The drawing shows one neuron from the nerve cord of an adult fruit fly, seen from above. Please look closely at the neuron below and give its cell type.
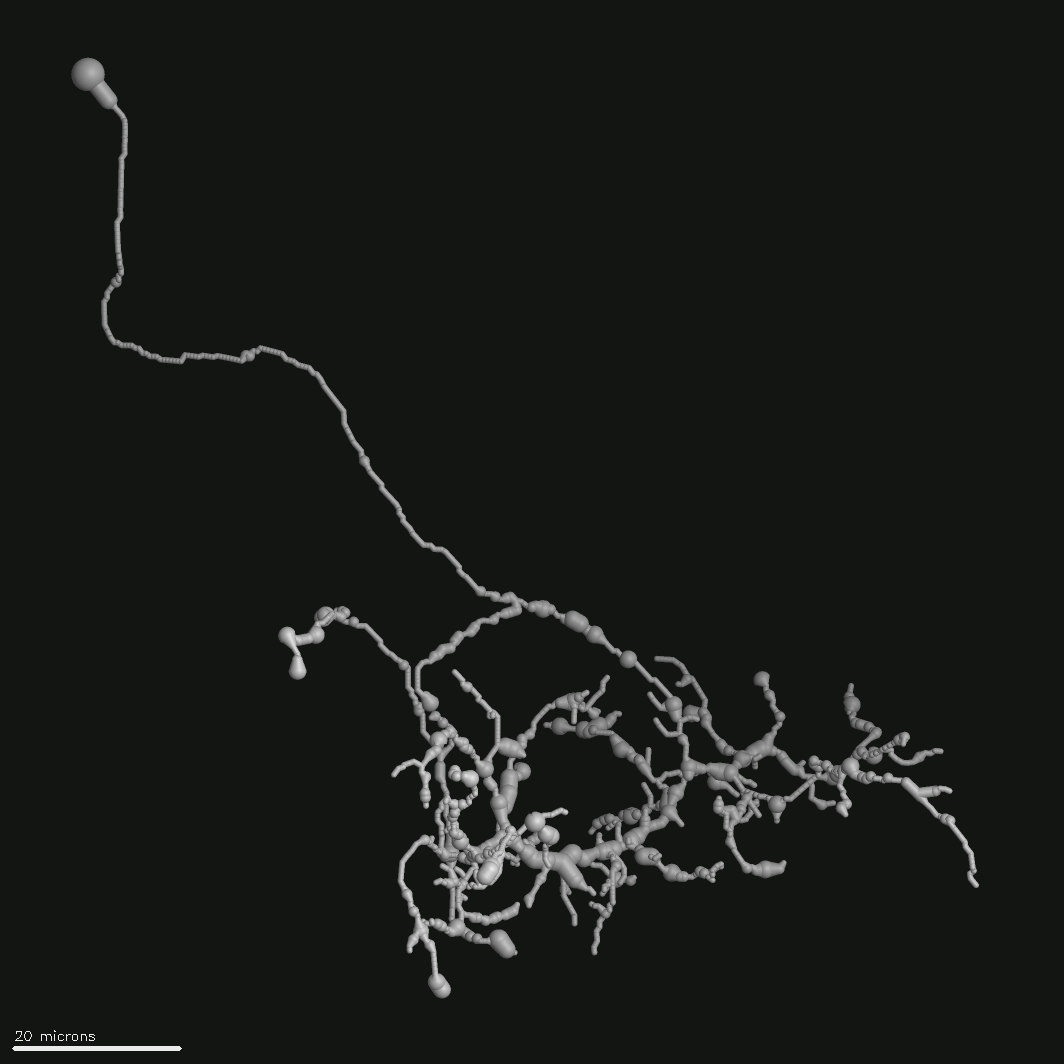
IN14A069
